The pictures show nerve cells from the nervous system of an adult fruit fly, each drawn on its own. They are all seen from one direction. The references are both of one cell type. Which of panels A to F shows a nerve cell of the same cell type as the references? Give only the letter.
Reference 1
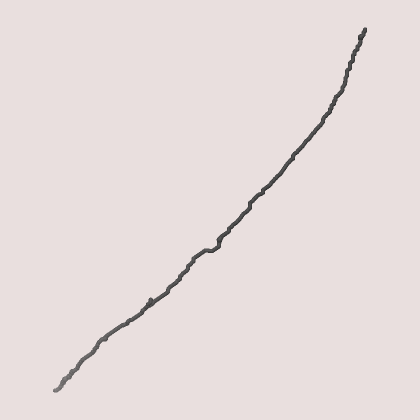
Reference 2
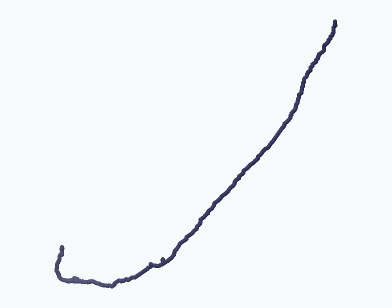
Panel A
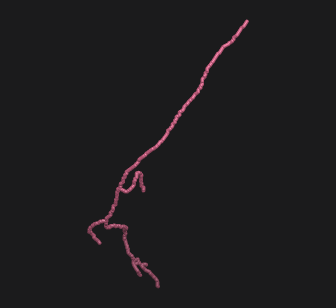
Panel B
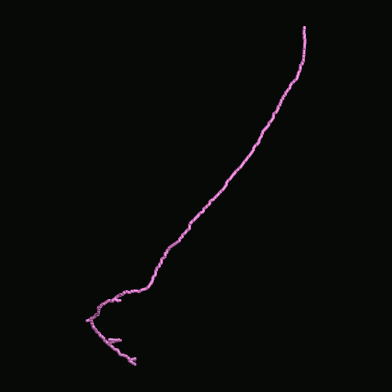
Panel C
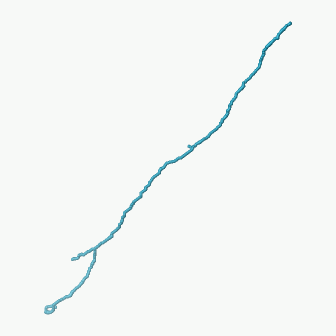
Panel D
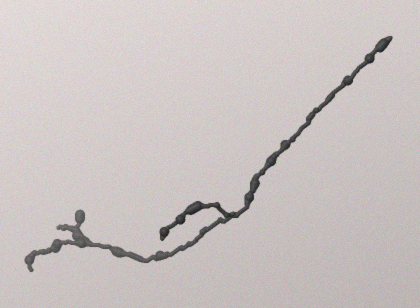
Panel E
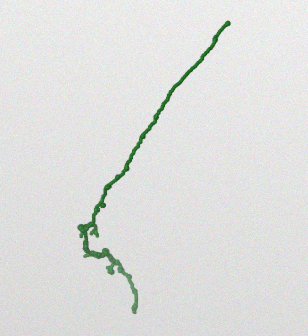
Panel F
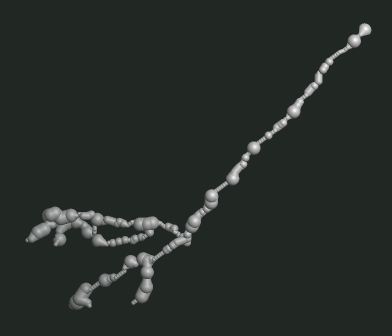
B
